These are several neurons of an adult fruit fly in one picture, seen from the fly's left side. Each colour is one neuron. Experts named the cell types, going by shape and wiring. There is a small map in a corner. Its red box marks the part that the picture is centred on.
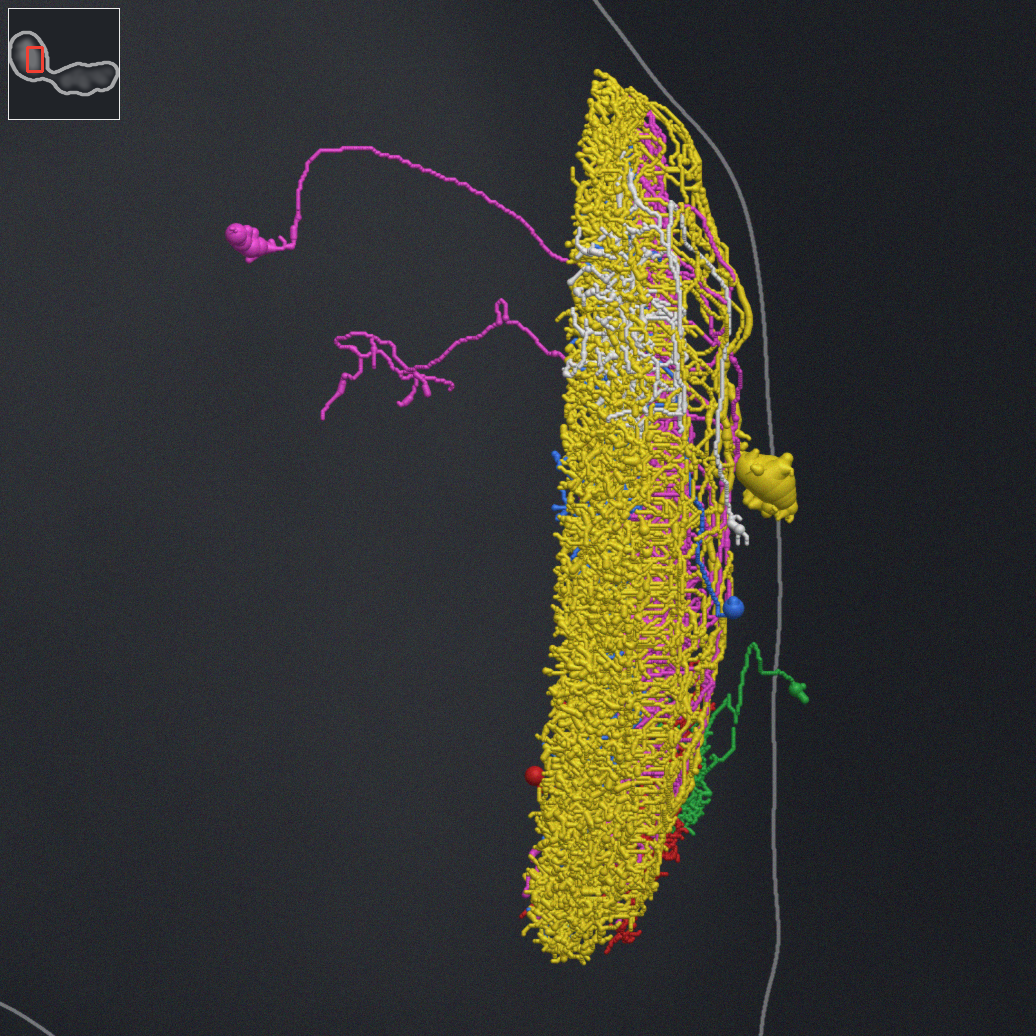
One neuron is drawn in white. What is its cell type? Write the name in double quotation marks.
"LPi2e"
